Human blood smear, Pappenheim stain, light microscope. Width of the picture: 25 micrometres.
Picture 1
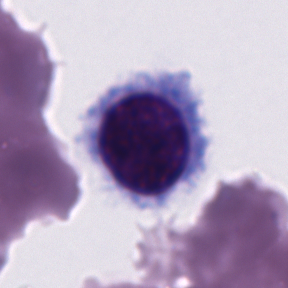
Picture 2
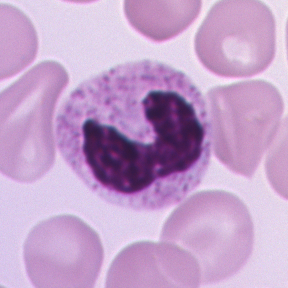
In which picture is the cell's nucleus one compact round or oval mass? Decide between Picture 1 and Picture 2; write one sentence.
Picture 1 is the one where the nucleus is compact and round or oval.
